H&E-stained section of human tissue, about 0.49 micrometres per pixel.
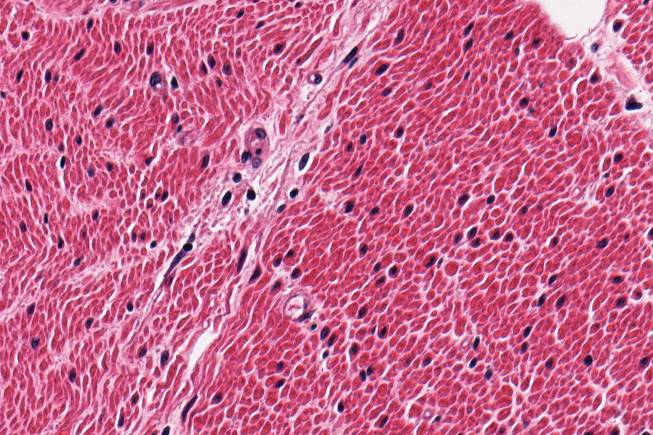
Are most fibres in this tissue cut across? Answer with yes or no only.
Yes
